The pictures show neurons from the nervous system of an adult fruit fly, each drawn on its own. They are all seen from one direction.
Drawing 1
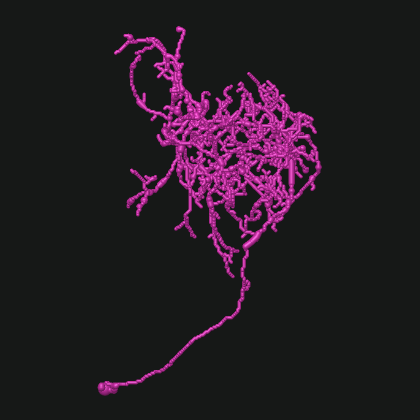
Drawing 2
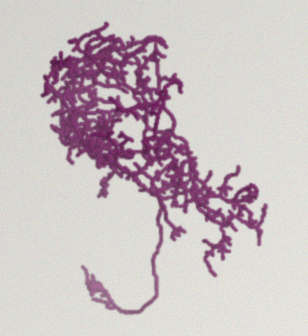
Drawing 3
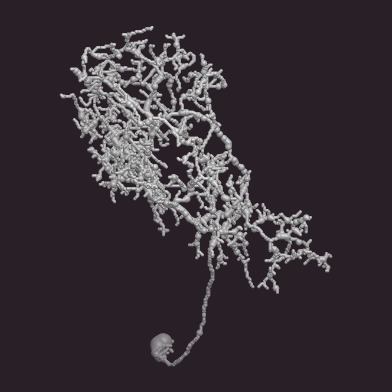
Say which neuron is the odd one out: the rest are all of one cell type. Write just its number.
1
